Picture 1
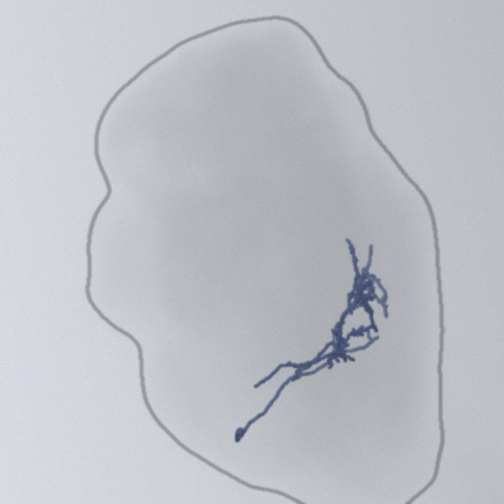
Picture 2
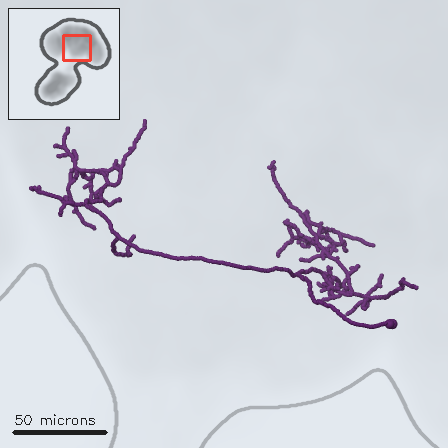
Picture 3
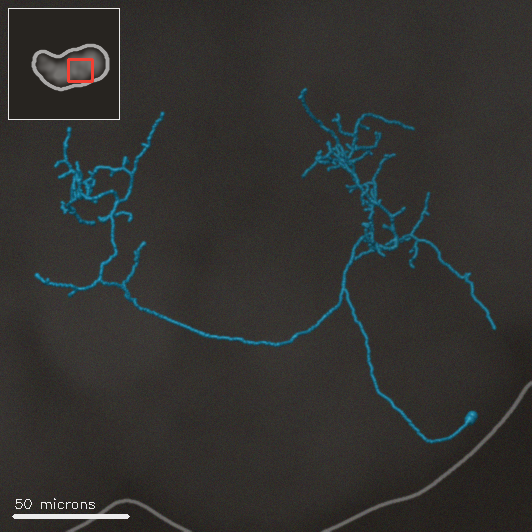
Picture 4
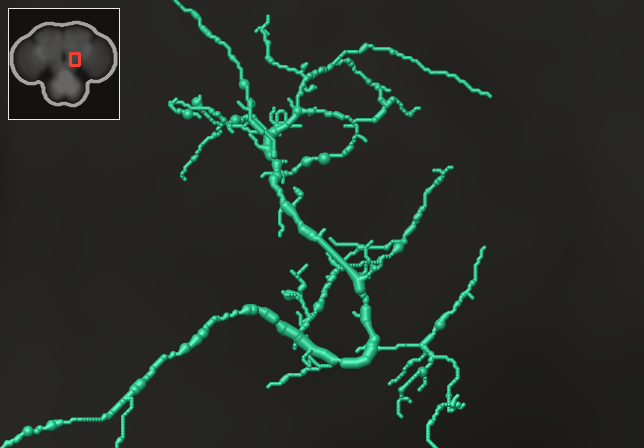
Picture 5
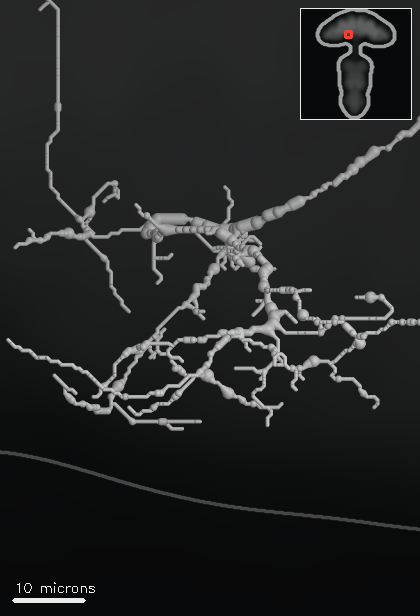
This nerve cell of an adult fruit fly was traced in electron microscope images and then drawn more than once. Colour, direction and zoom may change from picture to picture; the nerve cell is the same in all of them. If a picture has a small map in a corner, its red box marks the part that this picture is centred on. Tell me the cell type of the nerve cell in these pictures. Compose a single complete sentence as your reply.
The cell type name for this nerve cell is PS351.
